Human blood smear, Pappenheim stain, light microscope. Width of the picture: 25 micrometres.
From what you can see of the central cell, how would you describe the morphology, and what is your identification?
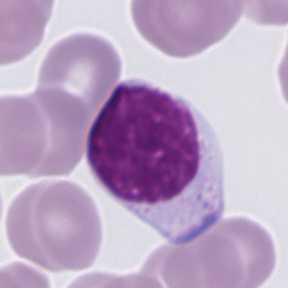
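The nucleus is round, about 10 micrometres across, and sits off-centre toward the upper left of the cell. Its chromatin is dense, dark purple and coarsely clumped. Around it the cytoplasm is pale blue, with fine purple granules scattered through it. This is a large granular lymphocyte.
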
